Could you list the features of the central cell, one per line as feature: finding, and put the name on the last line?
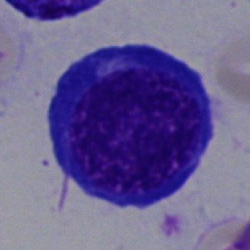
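Chromatin: finely stippled, small pinkish-purple dots
Cytoplasm: just a narrow deep blue rim round the nucleus
Pale zone: a crescent along the top of the nucleus
Granules: none you can see
Name: erythroblast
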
